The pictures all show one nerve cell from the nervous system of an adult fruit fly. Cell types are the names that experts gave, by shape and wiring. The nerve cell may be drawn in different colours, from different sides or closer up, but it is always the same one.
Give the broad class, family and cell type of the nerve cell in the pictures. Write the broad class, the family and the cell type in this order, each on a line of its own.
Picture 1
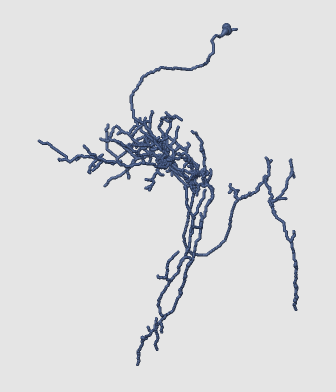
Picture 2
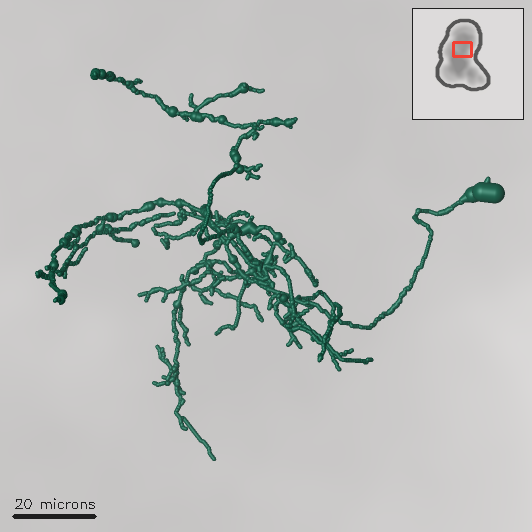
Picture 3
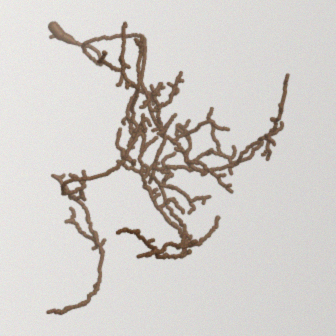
central-brain intrinsic neuron
hemilineage SMPad3
CB1062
